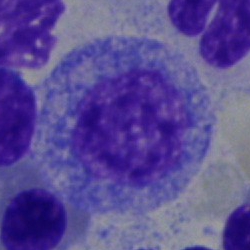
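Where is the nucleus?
Near the centre of the cell.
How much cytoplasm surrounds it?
A broad rim, on all sides.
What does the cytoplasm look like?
Pale blue, dotted with fine blue speckles.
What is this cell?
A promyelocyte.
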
